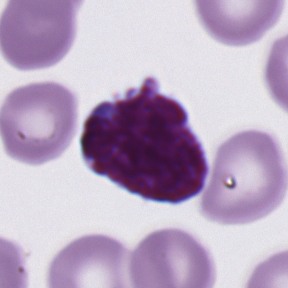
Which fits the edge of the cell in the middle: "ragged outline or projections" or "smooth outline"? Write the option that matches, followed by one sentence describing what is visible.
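Ragged outline or projections. Small knob-like blebs project from the top of the cell.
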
